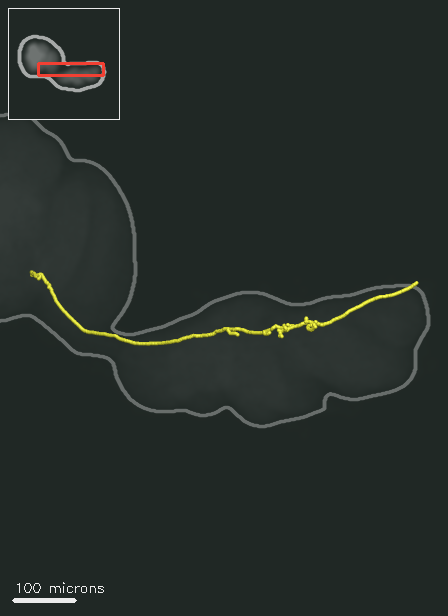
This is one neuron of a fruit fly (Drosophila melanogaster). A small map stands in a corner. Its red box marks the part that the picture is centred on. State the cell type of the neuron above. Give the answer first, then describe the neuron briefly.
Its cell type is SApp. Its broad class is sensory neuron ascending to the brain. The drawing shows no cell body. From left to right in the picture it spans about 650 microns.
